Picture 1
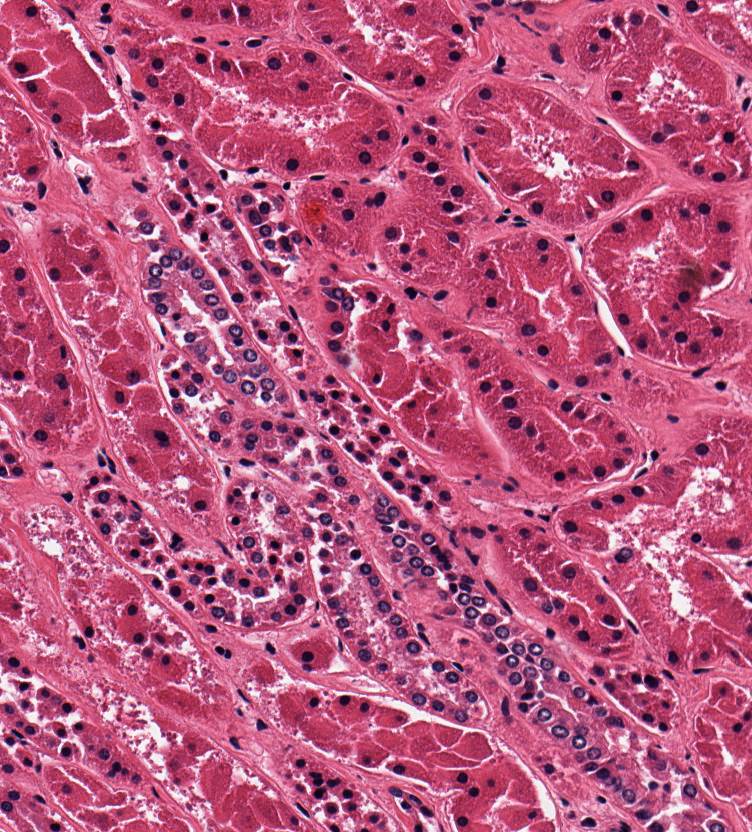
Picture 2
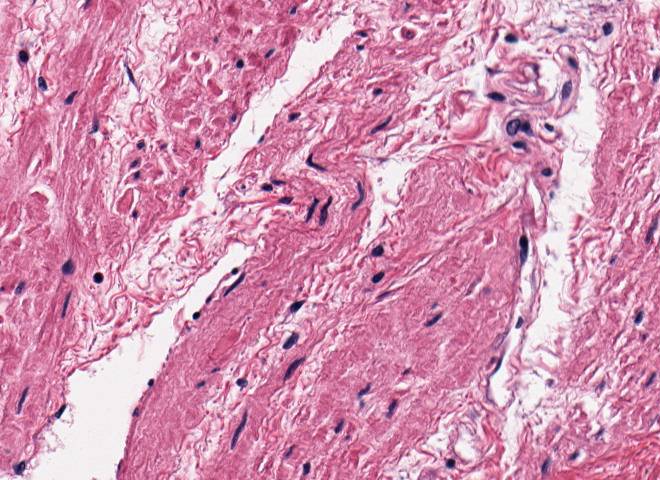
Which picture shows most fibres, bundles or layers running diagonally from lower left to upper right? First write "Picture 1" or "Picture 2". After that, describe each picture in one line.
Picture 2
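In picture 1: The field is packed with tubules cut lengthwise and obliquely, running mostly from upper left to lower right.
In picture 2: The field is filled by broad pink bundles that run diagonally from lower left to upper right.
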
